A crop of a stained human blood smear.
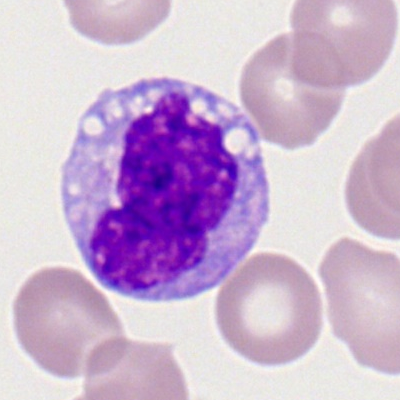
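Monocyte, the middle cell here, with a roughly round, smooth outline. Its nucleus is irregular and folded, the contour indented and lobed. You'll see the purple chromatin is mottled, paler patches showing between darker strands. Fine, dust-like pinkish granules sit in the cytoplasm.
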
